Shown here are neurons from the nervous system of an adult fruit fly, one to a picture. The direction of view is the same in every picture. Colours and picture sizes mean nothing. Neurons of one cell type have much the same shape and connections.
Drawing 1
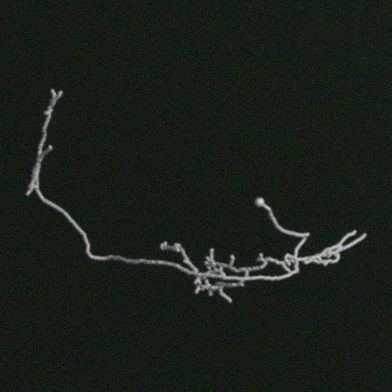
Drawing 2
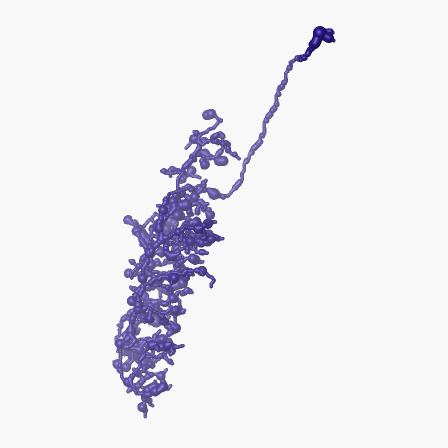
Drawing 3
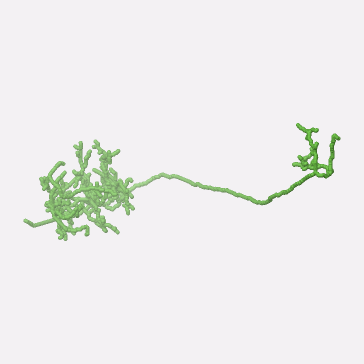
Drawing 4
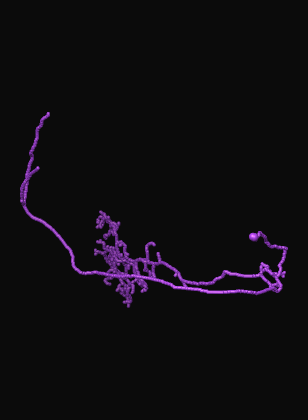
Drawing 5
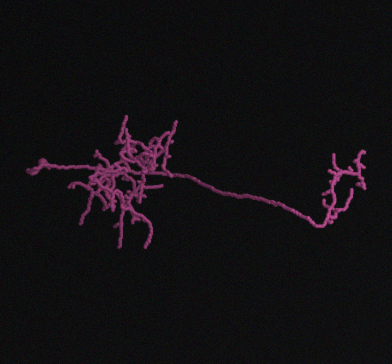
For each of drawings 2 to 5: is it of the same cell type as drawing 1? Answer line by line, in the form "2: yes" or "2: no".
2: no
3: no
4: yes
5: no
